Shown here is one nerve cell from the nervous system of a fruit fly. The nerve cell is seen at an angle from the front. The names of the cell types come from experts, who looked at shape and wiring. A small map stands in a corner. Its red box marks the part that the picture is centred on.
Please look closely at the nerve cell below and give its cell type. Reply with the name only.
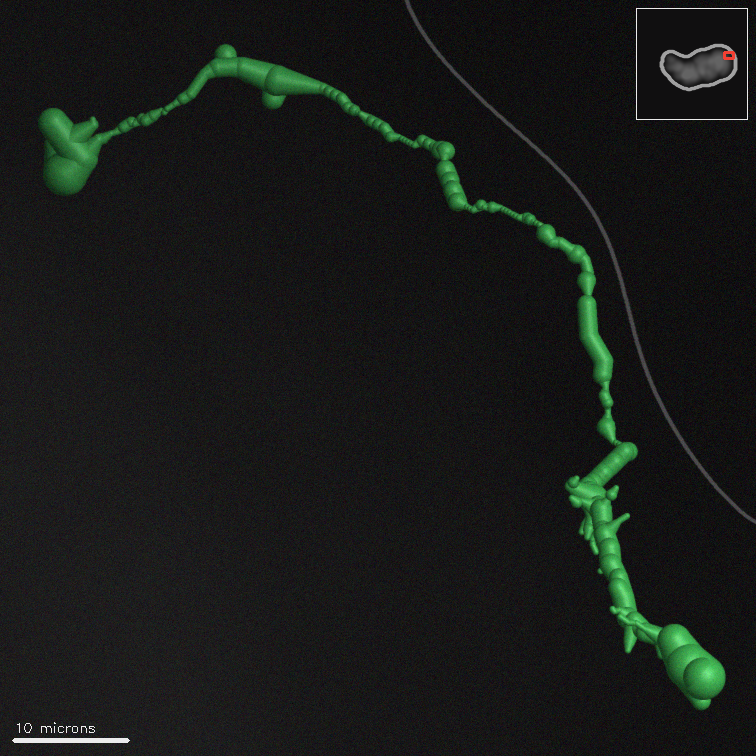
L1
